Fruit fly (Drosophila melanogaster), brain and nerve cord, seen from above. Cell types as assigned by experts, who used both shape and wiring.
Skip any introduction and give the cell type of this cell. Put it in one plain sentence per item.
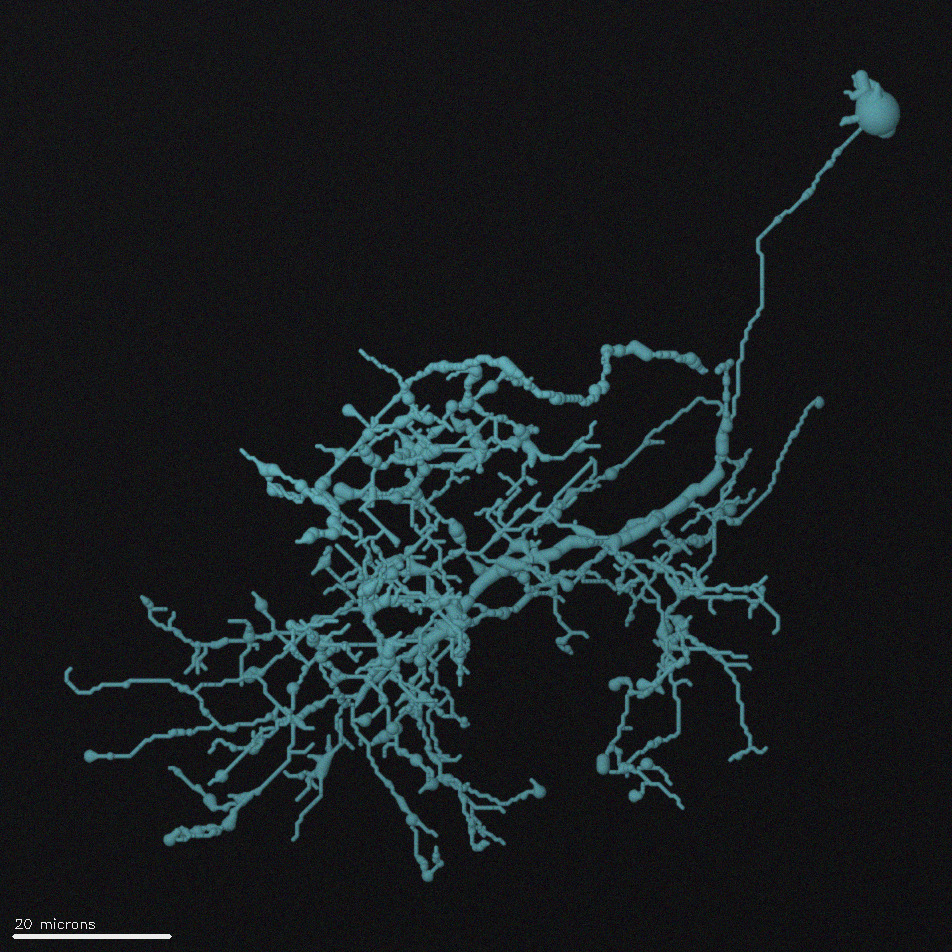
The cell type is PLP058.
